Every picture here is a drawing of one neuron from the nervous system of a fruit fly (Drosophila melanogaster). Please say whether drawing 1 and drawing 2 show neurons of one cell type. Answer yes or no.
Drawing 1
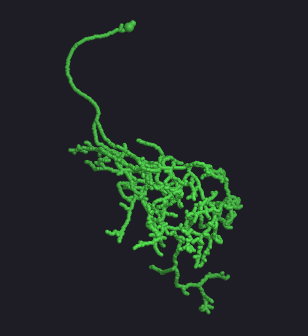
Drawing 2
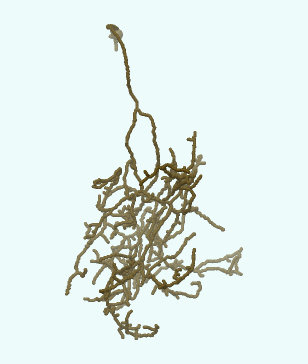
yes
